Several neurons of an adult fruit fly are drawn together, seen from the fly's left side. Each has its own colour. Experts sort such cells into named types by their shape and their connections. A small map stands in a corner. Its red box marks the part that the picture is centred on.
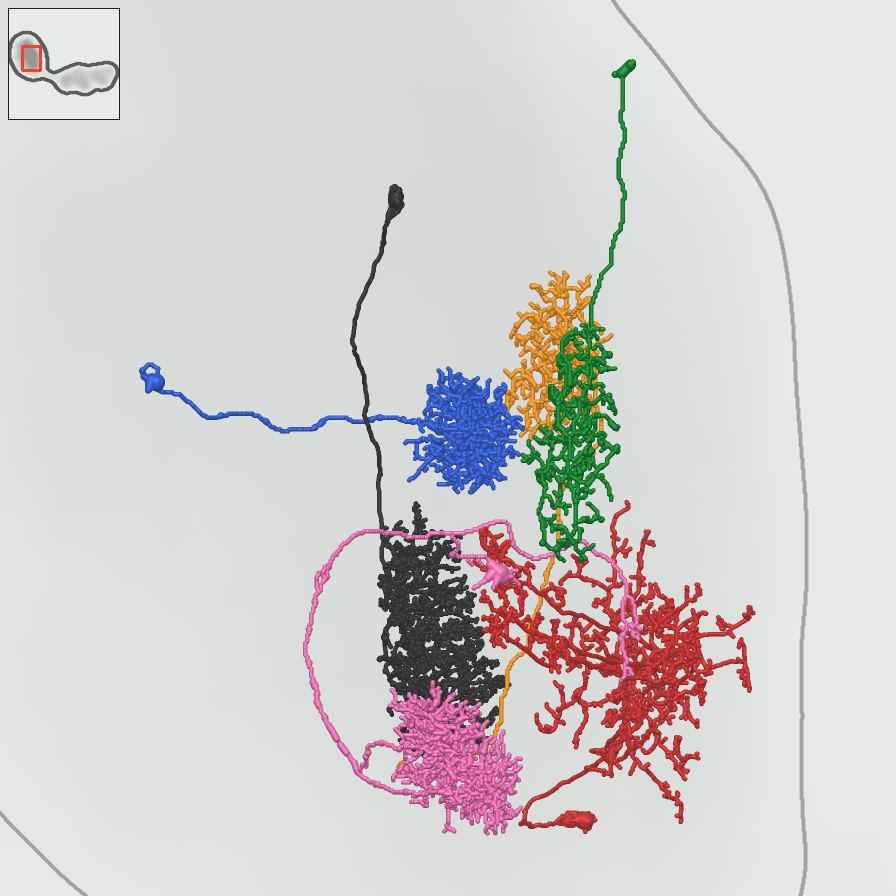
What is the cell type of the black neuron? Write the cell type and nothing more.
Pm2b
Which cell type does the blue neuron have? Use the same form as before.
Pm4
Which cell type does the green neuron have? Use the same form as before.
Pm2a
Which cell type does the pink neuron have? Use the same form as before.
MeLo9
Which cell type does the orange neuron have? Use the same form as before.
Pm1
